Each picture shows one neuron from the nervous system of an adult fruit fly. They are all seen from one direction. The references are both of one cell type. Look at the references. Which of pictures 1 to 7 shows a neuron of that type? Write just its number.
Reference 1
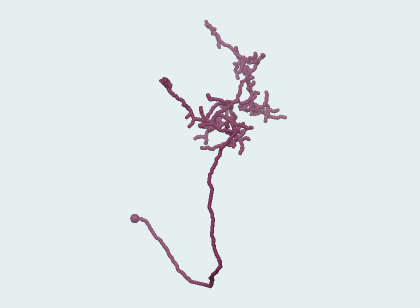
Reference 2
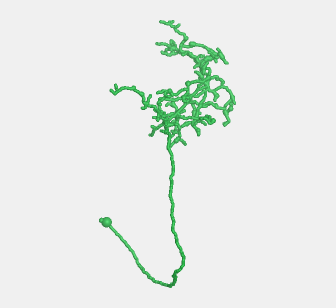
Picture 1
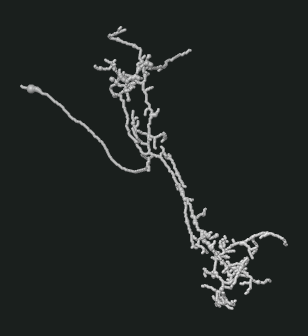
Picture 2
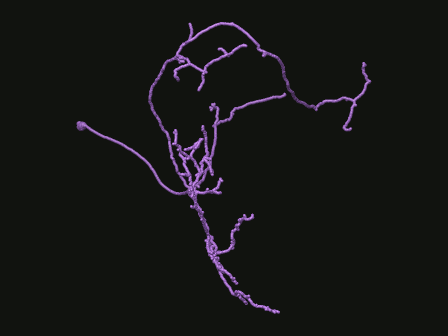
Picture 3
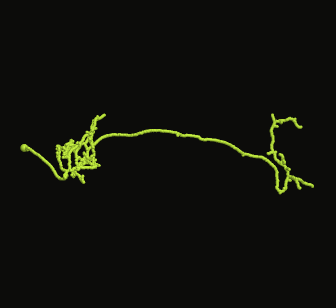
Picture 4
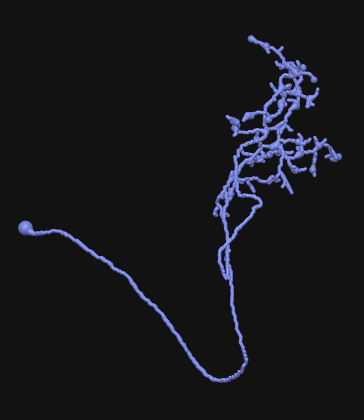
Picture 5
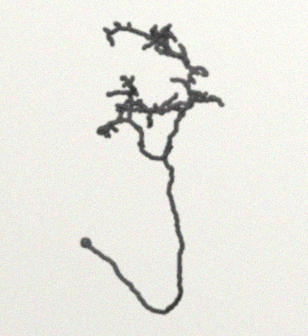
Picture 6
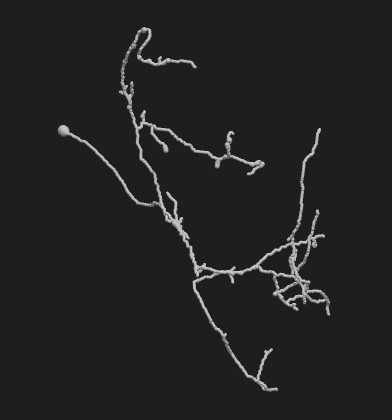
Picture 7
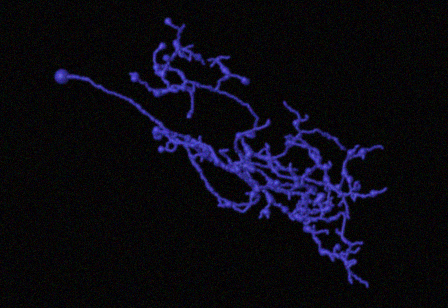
4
